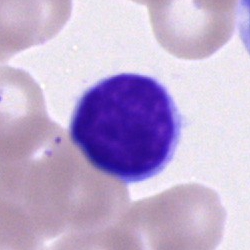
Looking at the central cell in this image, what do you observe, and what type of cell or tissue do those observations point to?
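Roughly round outline on this cell. The nucleus takes up almost all of it, so only a very thin rim of cytoplasm is left. Chromatin's dark purple and coarsely clumped, and I don't see any granules in the cytoplasm. What you're looking at is a lymphocyte.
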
